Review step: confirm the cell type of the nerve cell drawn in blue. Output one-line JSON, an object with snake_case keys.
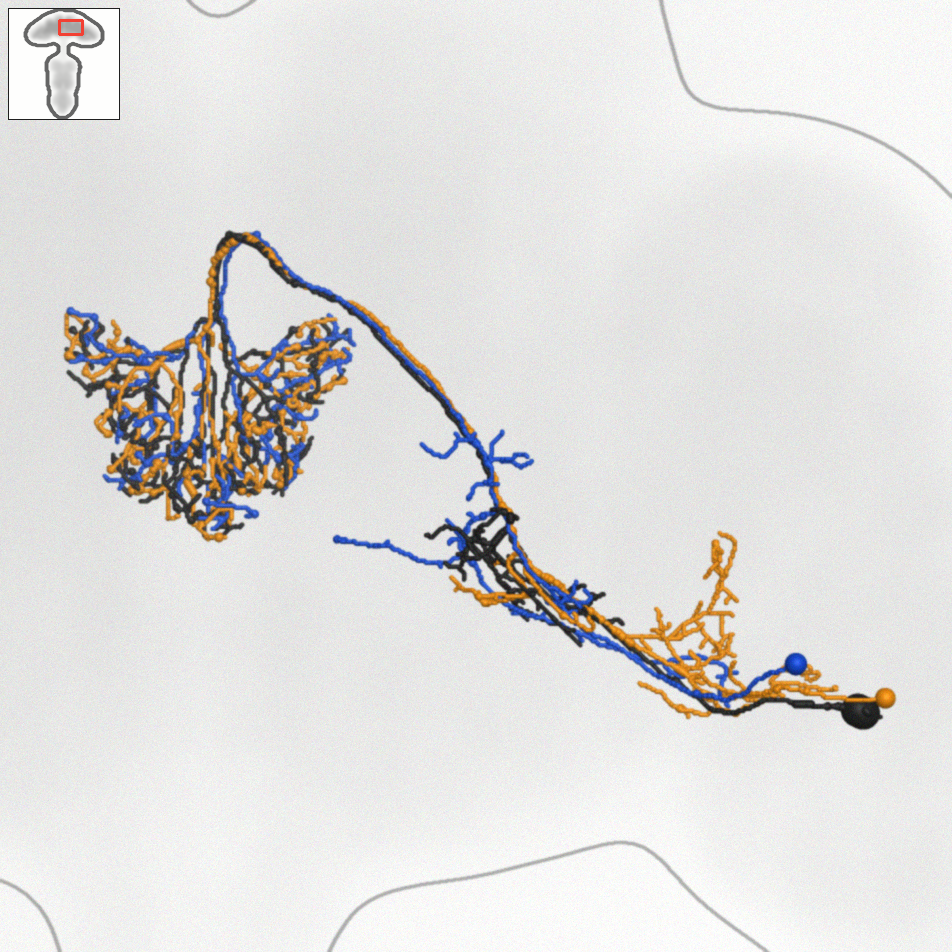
{"cell_type": "FB2J_a"}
